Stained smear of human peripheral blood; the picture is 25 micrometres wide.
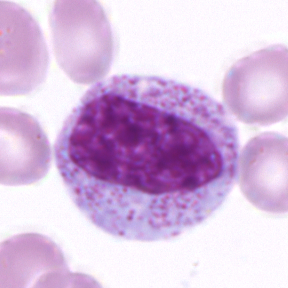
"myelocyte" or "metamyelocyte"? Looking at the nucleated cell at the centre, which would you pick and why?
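Myelocyte. Nucleus: a single elongated oval, long axis running left to right across the cell, one unlobed mass with no constrictions; about 14 by 8 micrometres, filling about 50% of the cell's area.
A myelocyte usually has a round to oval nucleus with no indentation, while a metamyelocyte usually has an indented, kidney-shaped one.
Cell about 15 micrometres across. Cytoplasmic rim wider below the nucleus than above it; pale lilac between the granules.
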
